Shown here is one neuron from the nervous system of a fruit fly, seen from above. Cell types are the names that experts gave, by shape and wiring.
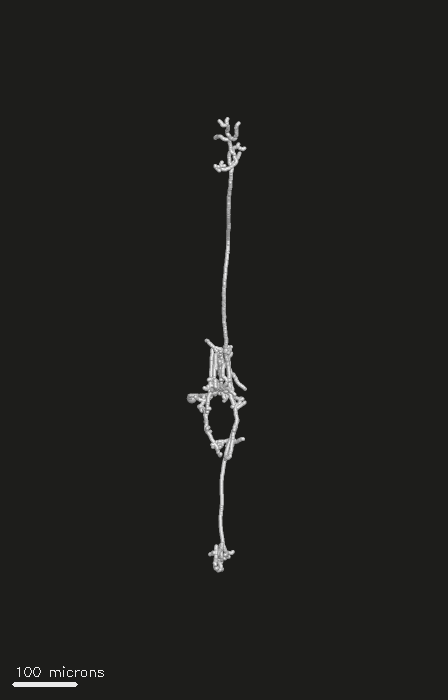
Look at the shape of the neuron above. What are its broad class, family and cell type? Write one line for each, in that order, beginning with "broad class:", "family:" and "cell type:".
broad class: ascending neuron
family: hemilineage 05B
cell type: AN05B071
